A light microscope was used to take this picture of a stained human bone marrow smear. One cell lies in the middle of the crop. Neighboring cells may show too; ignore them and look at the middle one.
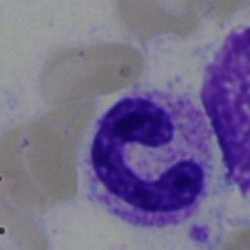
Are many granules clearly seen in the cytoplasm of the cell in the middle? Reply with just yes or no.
Yes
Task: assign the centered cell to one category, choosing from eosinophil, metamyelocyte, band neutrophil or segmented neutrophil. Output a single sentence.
The cell of interest, in the center, is a band neutrophil.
